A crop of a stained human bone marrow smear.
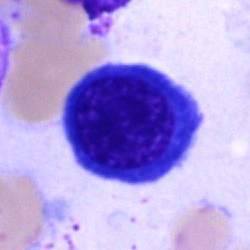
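Erythroblast: the central cell in this stained bone marrow smear is roughly round, with a slightly angular bulge on its right side. Its nucleus fills most of the cell and sits toward the left, leaving a wider band of cytoplasm on the right. That cytoplasm is a deep, intense blue.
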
